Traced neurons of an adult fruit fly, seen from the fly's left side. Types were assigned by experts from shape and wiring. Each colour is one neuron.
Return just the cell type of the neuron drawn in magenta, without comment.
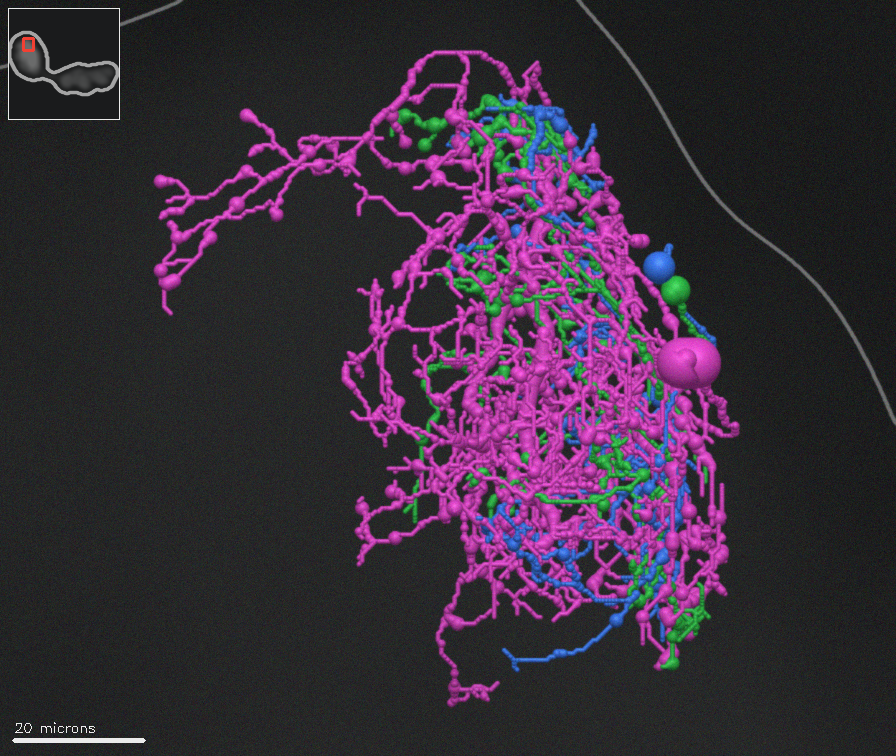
LHPV6c1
